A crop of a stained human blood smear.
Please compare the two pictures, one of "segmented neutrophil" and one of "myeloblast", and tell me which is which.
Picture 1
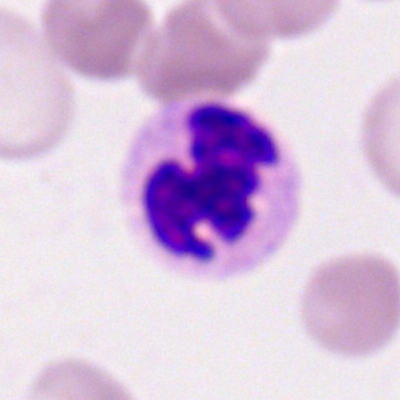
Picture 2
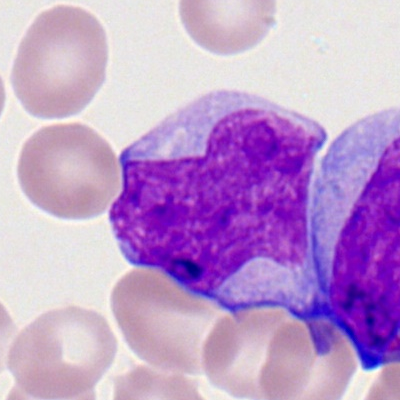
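Picture 1 shows the segmented neutrophil; picture 2 shows the myeloblast. Outline: round in picture 1, angular and irregular in picture 2. Nucleus: in picture 2 it fills most of the cell and has an irregular outline with a notch along its upper edge.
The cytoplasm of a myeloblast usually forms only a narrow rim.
Chromatin: picture 1 has dark purple, coarsely clumped chromatin, with no nucleoli visible.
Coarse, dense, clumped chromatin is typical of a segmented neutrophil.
Cytoplasm colour: pale pinkish-lilac in picture 1, pale greyish blue in picture 2. Granules: picture 1 has no large coloured granules, and picture 2 shows none at all.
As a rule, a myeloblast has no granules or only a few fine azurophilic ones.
In picture 2, a second nucleated cell presses against the right side.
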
